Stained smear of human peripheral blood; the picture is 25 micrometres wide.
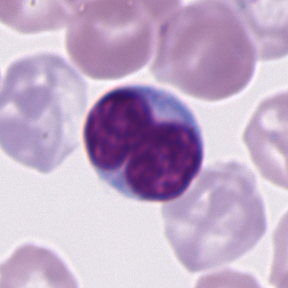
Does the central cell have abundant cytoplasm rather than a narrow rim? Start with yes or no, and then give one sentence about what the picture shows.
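No. The cytoplasm is a narrow pale blue rim, widest at the upper right.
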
